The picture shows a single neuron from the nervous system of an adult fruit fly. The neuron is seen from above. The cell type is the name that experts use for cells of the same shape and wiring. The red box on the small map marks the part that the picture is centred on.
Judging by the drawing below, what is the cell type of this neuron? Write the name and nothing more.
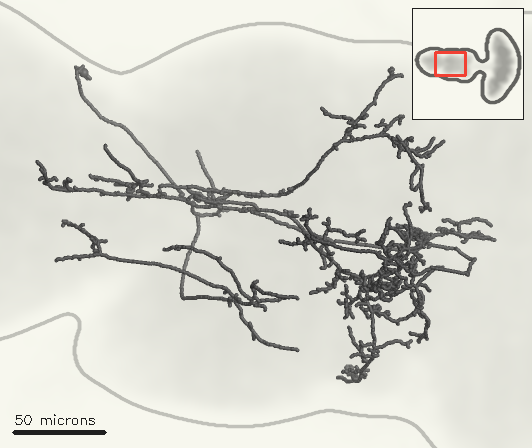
IN18B026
